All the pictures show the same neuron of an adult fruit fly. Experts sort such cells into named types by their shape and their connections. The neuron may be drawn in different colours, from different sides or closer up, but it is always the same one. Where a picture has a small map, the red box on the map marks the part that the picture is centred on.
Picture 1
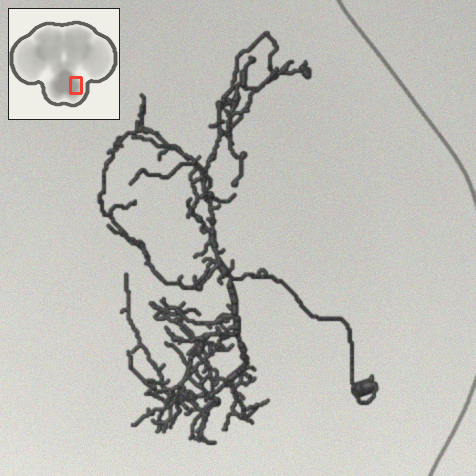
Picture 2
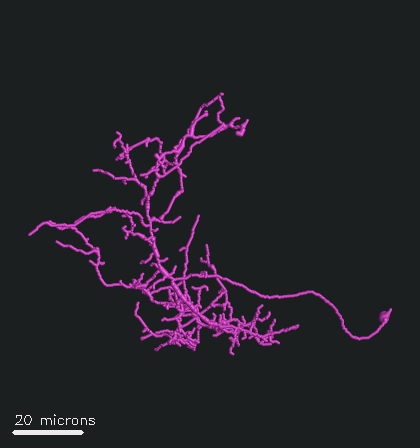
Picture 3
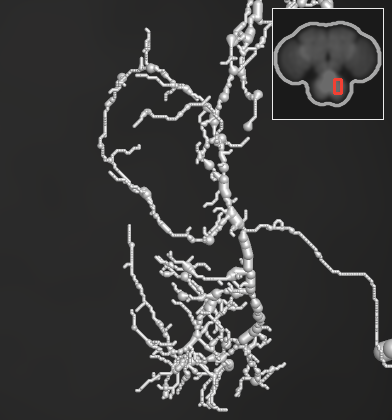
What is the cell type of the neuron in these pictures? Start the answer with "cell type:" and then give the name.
cell type: IN08A045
